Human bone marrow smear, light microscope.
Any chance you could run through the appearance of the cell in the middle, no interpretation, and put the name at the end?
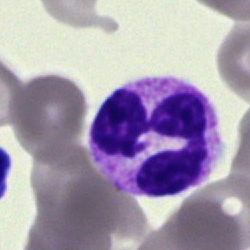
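A round, smooth outline bounds the cell. Chromatin is dark purple and coarsely clumped. The cytoplasm is pale pinkish-lilac and filled with fine pinkish-violet granules. Cell type: segmented neutrophil.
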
